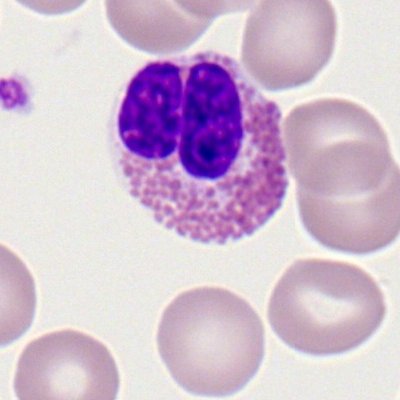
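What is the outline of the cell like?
Roughly round and smooth.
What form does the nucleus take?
It has two lobes, sitting side by side in the upper part of the cell.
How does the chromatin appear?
Dense, dark purple and clumped.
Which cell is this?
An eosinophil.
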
